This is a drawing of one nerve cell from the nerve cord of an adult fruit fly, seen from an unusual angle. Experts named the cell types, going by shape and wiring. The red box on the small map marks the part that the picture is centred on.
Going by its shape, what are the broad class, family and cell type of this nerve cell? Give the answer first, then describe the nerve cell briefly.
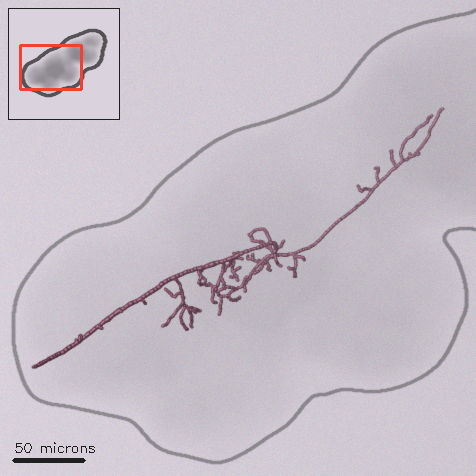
It is a descending neuron. Its family is hemilineage SMPpv2_ventral. The cell type is DNp06. The drawing shows no cell body. From left to right in the picture it spans about 300 microns.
